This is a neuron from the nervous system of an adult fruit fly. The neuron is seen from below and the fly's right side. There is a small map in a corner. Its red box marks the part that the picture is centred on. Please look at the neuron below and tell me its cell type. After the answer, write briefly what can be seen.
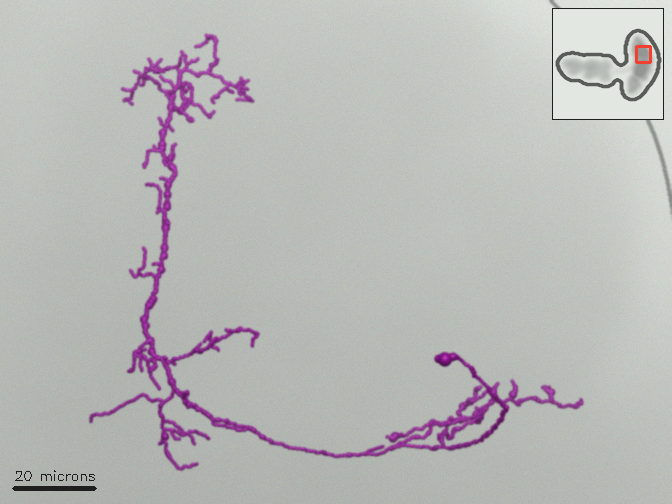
The cell type is WEDPN7A. Its broad class is central-brain intrinsic neuron. It lies in the brain. By the scale bar it is about 120 microns wide in this view. The picture shows dozens of branch ends.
